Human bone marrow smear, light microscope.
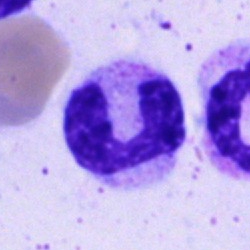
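Band neutrophil: worth noticing how the nucleus makes a horseshoe, open towards the top of the picture, and runs as one continuous band rather than lobes tied together by thin strands. Around it the cytoplasm is pale pinkish-lilac, holding fine, faint pinkish granules.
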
